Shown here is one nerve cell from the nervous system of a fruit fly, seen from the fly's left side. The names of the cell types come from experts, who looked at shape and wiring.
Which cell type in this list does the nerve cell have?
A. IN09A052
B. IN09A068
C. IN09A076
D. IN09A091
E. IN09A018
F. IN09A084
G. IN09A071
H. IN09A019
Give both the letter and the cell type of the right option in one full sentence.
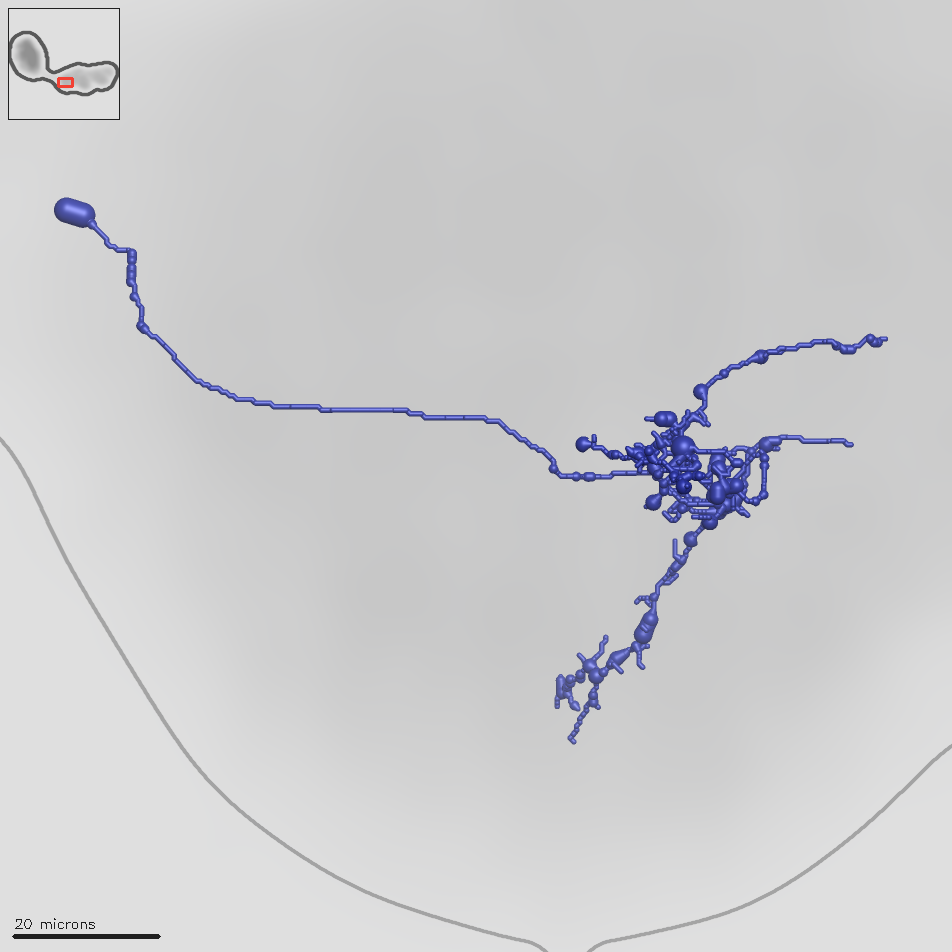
Under cell type, the nerve cell is listed as IN09A091, option D.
